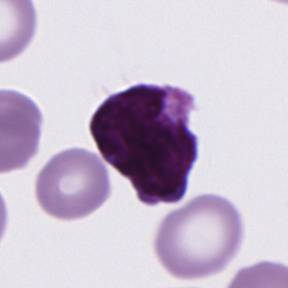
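Myeloblast: a dark nucleus fills almost the whole of this nucleated cell, whose outline is irregular and angular rather than round. Faint fine threads extend from its upper left edge. No vacuoles are visible.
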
